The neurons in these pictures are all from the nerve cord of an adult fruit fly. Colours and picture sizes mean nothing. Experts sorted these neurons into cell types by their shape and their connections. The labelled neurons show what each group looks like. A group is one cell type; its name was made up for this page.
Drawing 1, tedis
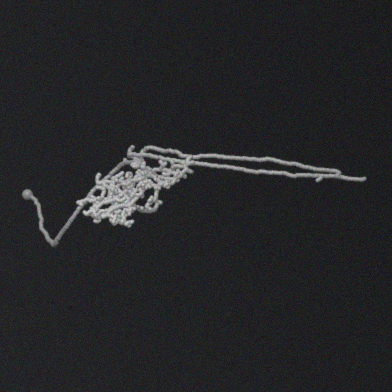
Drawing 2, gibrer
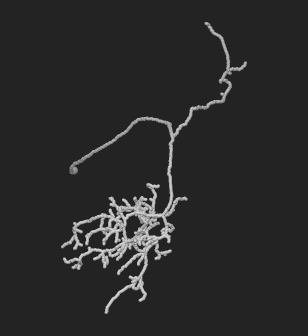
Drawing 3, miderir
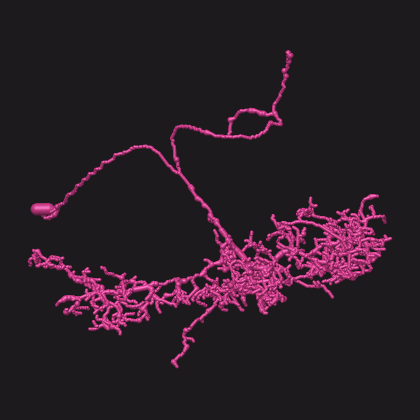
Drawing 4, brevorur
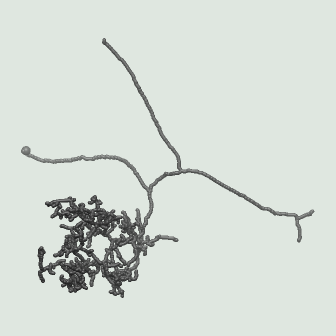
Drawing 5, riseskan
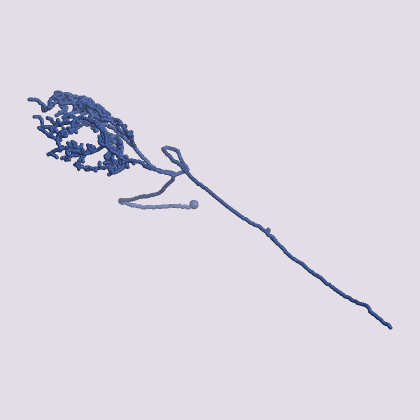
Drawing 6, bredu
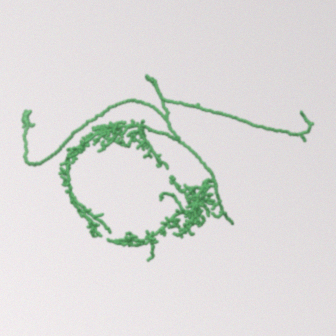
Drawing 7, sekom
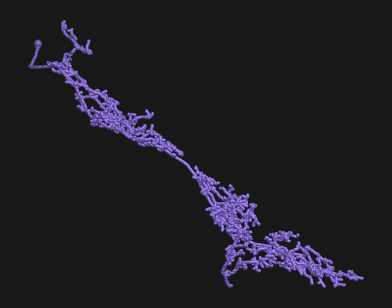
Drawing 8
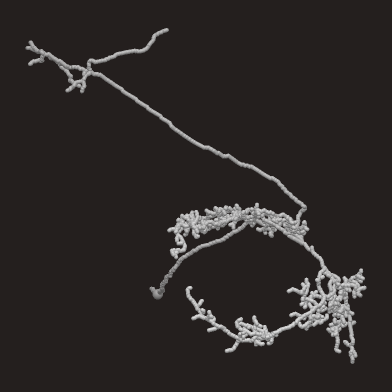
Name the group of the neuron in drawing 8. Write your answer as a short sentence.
It belongs to bredu.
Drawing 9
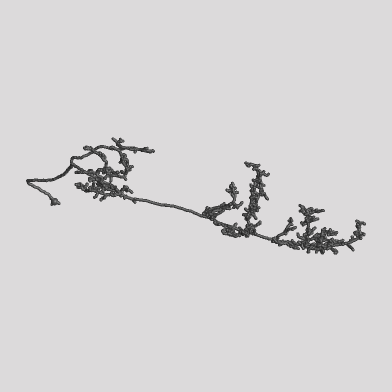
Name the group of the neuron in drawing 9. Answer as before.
It belongs to sekom.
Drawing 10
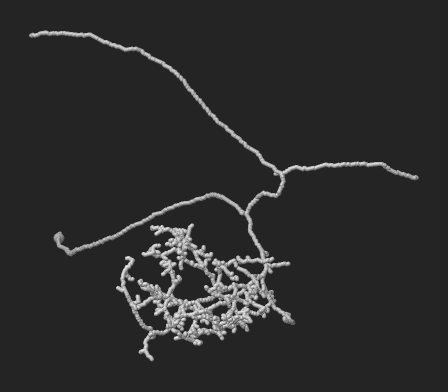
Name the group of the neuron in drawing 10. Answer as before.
It belongs to brevorur.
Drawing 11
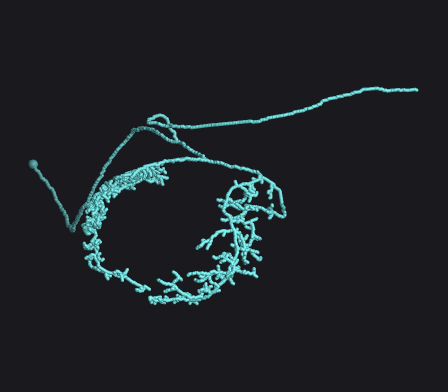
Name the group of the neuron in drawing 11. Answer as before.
It belongs to bredu.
